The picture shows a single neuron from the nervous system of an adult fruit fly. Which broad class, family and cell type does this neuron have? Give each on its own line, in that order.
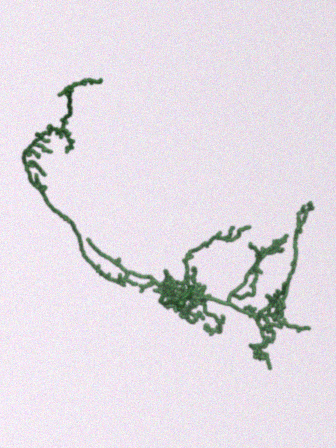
central-brain intrinsic neuron
hemilineage DM4_dorsal
pC1_1b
